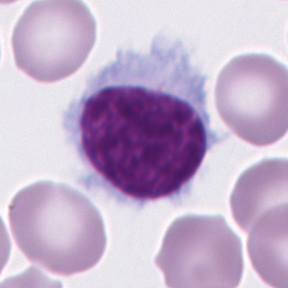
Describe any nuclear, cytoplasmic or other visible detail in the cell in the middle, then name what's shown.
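Fine hair-like projections fringe this cell, longest along its upper edge. Its outline is ragged and indistinct rather than a smooth line. The nucleus is a rounded oval with a smooth, unlobed edge and no distinct nucleolus. The cell is a hairy cell.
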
